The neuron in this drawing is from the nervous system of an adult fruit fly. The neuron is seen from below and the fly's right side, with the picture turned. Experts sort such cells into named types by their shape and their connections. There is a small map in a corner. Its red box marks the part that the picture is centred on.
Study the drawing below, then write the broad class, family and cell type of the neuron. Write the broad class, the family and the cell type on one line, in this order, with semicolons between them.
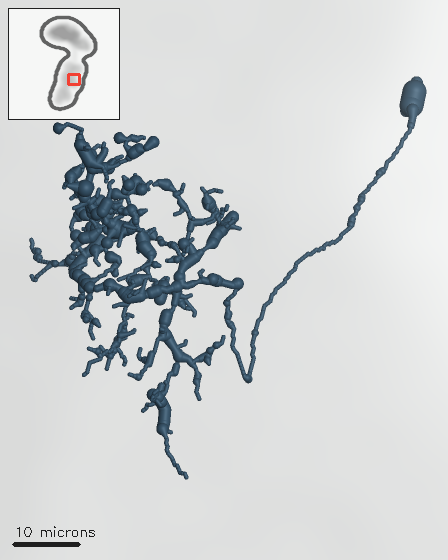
nerve-cord intrinsic neuron; hemilineage 09A; IN09A039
